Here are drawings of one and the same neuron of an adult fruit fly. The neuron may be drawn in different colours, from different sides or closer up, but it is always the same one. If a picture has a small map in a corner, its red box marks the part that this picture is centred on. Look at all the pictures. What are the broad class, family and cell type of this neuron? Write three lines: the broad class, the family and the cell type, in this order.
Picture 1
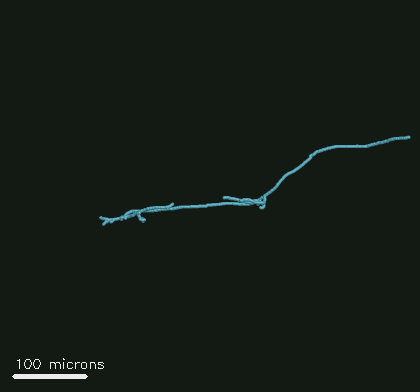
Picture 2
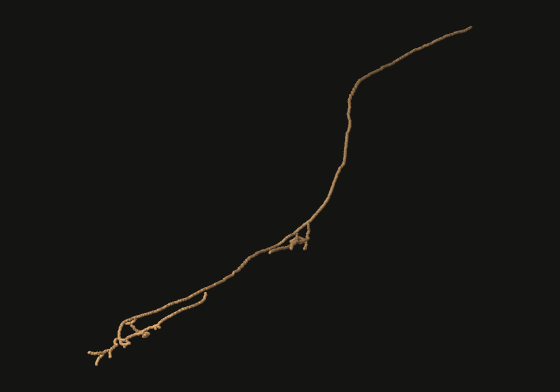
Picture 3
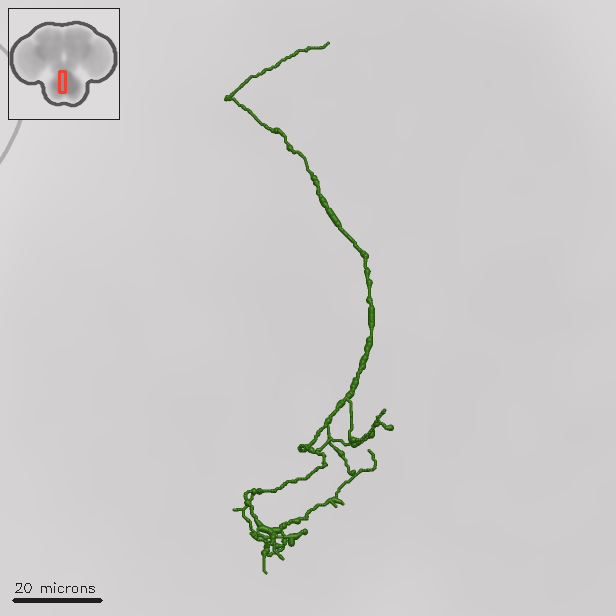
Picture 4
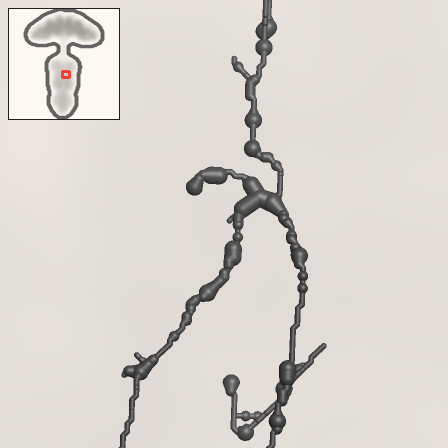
sensory neuron entering the nerve cord
class mechanosensory proprioceptive
SNpp01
